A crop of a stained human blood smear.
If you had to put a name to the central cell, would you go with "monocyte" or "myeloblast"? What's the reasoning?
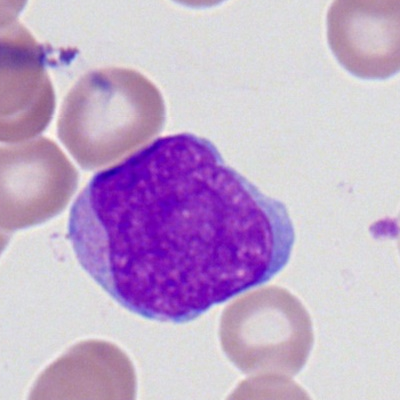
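Myeloblast, not monocyte. Cytoplasm: thin pale blue rim around the nucleus, widest on the left.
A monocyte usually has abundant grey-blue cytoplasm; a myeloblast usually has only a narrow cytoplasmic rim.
Rim here is narrow, as in a myeloblast. Nucleus fills most of the cell; chromatin finely stippled with small paler spots throughout.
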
